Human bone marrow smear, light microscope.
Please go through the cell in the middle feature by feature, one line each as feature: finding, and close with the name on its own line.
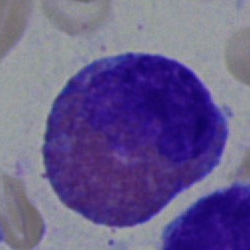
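Outline: roughly round, you'll notice.
Nucleus position: off toward the upper right of the cell.
Nuclear stain: a deep blue-violet.
Vacuoles: no clear ones in the cytoplasm.
Cell: an eosinophil.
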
